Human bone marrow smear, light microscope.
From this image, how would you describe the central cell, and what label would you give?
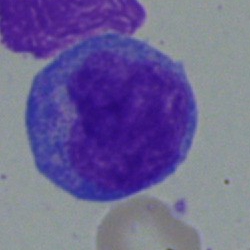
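Here the outline is round and smooth-edged. Its nucleus lies off-centre, toward the right. Beside the nucleus, on its left, the cytoplasm is paler. No distinct granules appear in the cytoplasm. The cell is a blast.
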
